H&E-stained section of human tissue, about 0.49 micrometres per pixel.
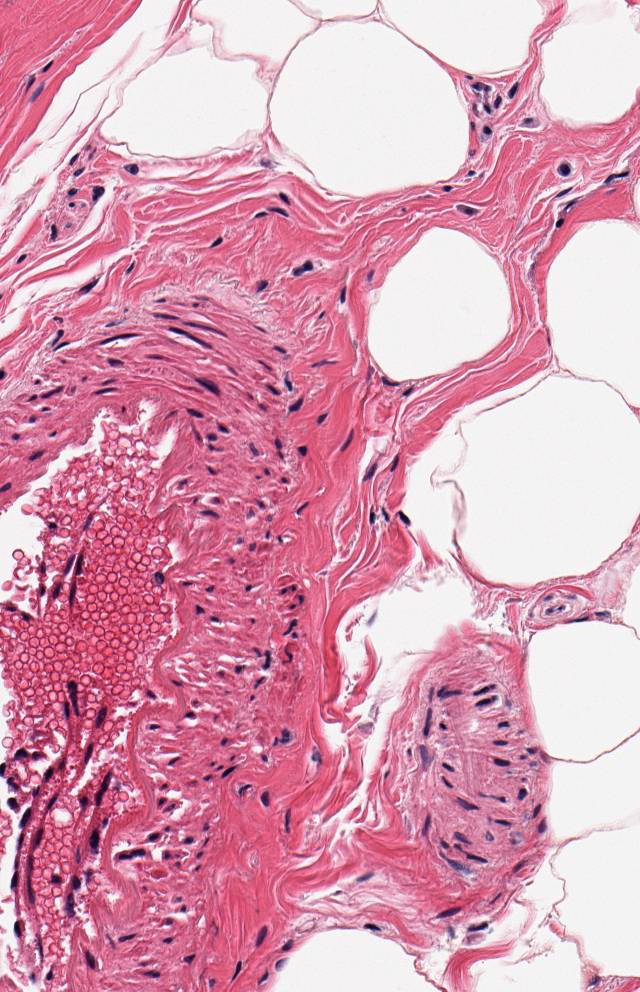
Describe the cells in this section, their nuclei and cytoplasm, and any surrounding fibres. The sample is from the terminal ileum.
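The upper part and the right edge of the field are occupied by large, empty, rounded adipocytes with thin pink membranes. Along the lower left edge is a lumen packed with red blood cells. The wall beside this lumen is thick and composed of layered spindle cells with elongated dark nuclei. In the collagen between the fat cells, nuclei are few, small, dark and elongated.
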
